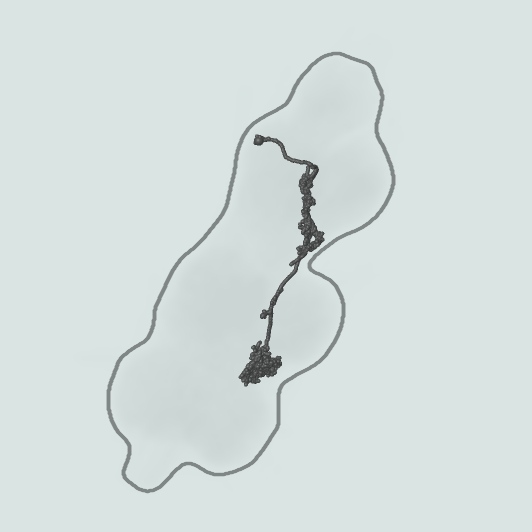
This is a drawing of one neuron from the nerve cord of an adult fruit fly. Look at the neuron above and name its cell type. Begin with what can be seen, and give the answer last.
As drawn here it is more than twice as tall as it is wide. This is a nerve-cord intrinsic neuron. It is of cell type INXXX201.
